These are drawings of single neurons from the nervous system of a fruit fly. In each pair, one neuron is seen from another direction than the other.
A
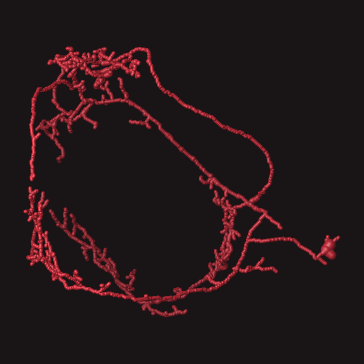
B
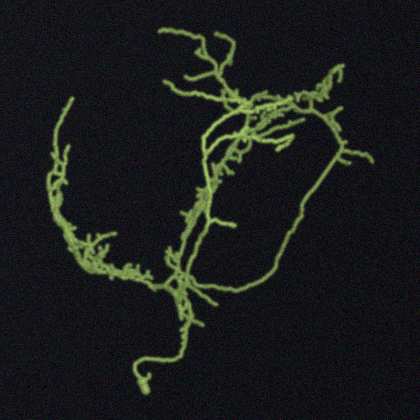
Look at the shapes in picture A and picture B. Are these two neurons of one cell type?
no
